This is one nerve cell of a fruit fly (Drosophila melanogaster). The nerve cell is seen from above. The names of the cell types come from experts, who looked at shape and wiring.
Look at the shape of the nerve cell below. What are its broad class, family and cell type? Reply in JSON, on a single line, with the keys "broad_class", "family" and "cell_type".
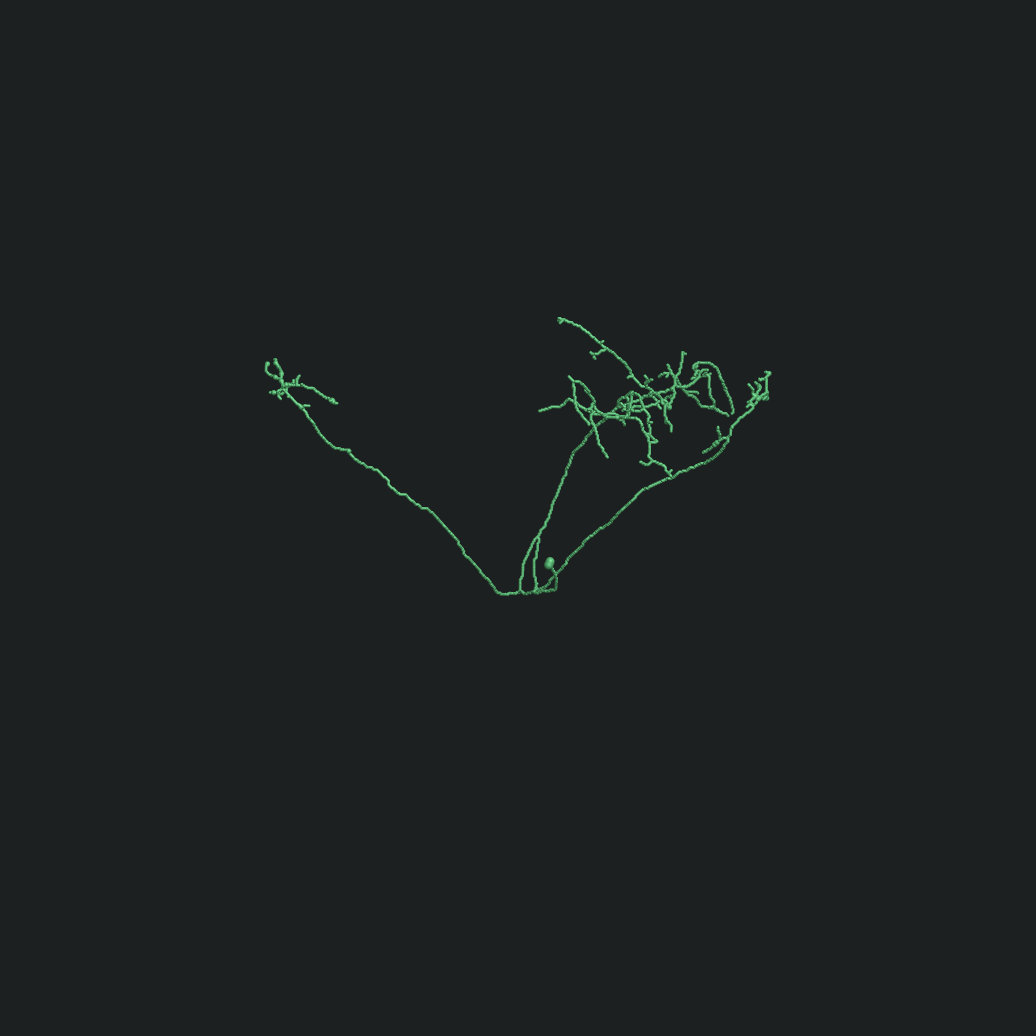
{"broad_class": "central-brain intrinsic neuron", "family": "hemilineage DM1_antero_dorsal", "cell_type": "CRE099"}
